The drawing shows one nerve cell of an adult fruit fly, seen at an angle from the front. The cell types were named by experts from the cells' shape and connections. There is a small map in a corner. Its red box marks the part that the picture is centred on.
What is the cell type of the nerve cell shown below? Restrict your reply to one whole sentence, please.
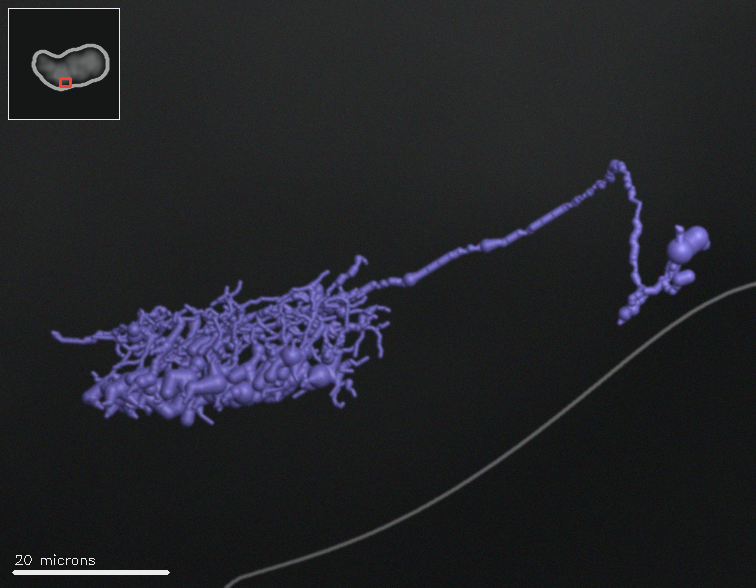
So far as cell type goes, this nerve cell is Dm4.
